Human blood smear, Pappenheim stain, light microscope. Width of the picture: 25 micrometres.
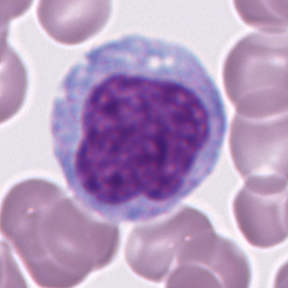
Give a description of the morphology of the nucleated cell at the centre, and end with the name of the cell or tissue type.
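The outline's roughly round, though the edge is a little uneven and frayed. There's a shallow notch in the lower edge of the nucleus, and the cytoplasm has no coarse or brightly coloured granules. Above the nucleus, two small clear vacuoles sit side by side. It's a monocyte.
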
